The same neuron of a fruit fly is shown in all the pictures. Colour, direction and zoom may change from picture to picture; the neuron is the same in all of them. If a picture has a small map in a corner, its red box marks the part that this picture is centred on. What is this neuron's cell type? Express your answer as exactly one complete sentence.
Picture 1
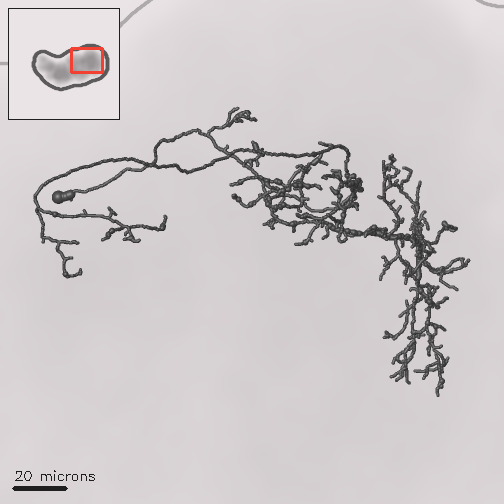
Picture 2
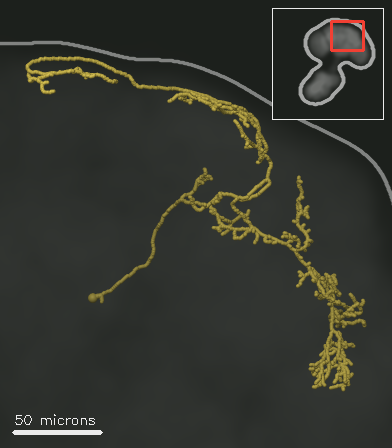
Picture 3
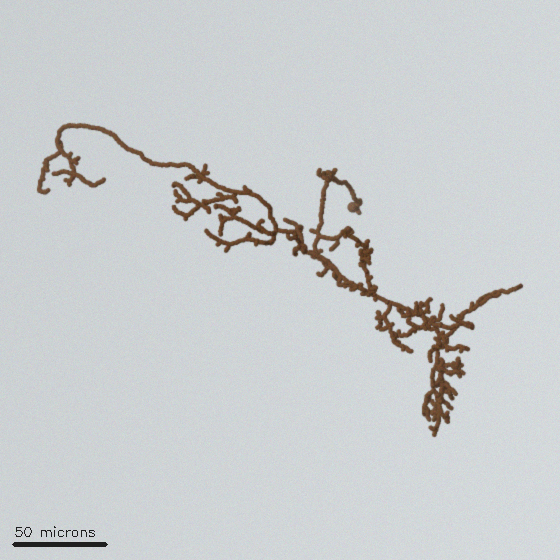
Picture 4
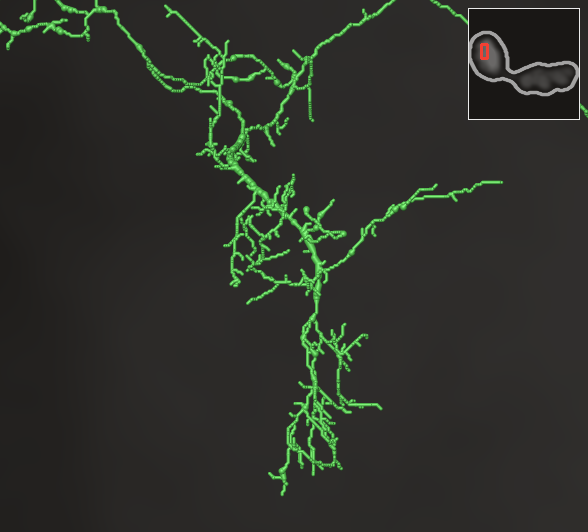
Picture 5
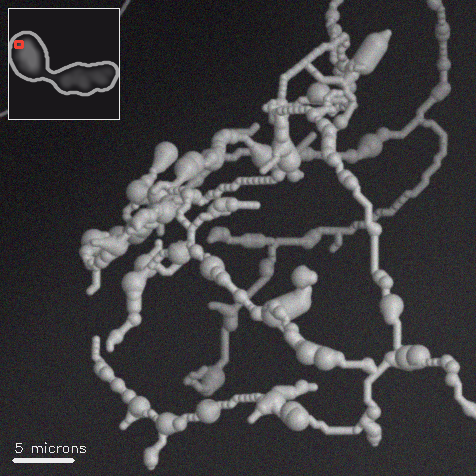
The cell type designation of this neuron is pC1_8a.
